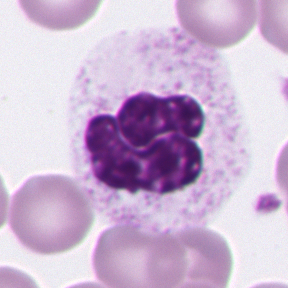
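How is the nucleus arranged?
Split into several lobes, crowded together near the centre of the cell.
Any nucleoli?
None that you can see.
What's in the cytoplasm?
Fine pink-lilac granules, scattered all through it.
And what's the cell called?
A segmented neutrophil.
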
